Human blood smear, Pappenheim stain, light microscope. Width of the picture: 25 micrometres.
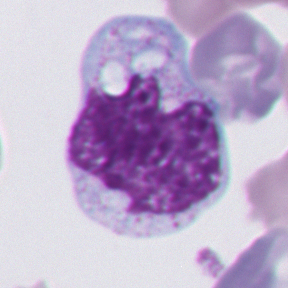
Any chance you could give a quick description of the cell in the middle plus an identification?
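Check the outline: a rounded oval, taller than it is wide. The nucleus is irregular, its upper border notched and indented. Plenty of pale grey-blue cytoplasm, with two clear round vacuoles just above the nucleus. That's a monocyte.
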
